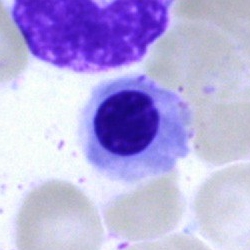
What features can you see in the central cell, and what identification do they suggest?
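Roughly round in outline, the cell has a slightly uneven, notched edge on its right side. The nucleus is off-centre, lying toward the left. Its chromatin is dense and stains dark purple throughout. A moderate rim of pale blue cytoplasm surrounds the nucleus. The central cell is an erythroblast.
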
